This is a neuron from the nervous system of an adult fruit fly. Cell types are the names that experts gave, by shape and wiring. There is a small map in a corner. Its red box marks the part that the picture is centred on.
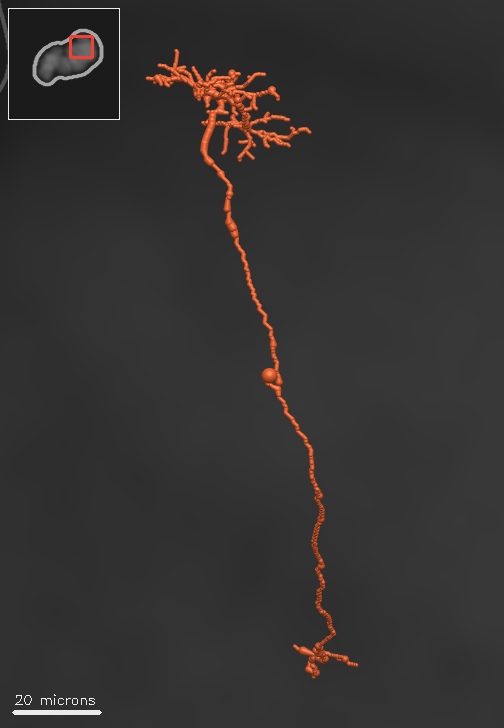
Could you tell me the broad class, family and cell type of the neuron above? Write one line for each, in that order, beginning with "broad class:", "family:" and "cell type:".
broad class: visual projection neuron
family: LLPC
cell type: LLPC2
